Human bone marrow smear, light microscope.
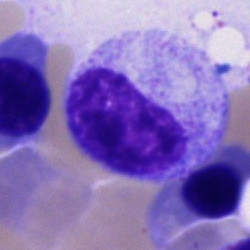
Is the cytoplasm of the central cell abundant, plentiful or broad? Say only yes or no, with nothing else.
Yes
